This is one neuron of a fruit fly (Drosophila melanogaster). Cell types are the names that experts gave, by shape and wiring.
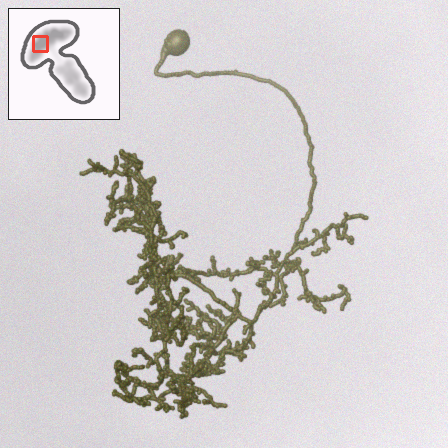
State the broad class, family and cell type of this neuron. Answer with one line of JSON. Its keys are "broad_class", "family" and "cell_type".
{"broad_class": "central-brain intrinsic neuron", "family": "hemilineage MD3", "cell_type": "WED206"}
